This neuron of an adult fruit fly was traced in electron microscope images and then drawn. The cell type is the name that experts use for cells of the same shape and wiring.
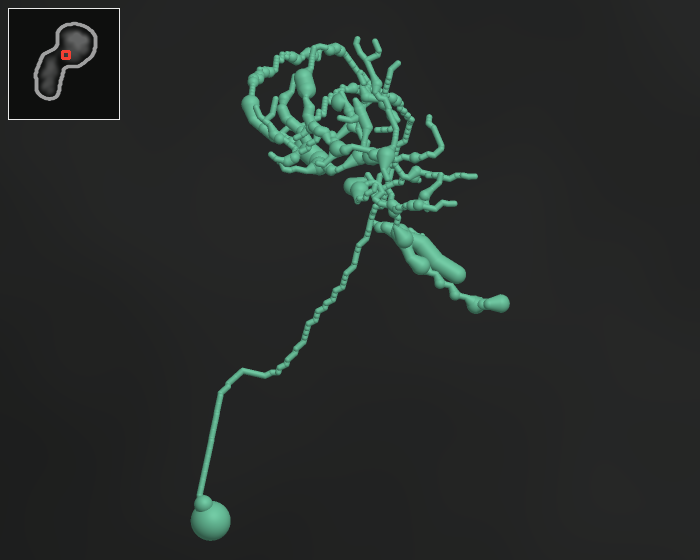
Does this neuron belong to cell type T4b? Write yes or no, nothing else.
yes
